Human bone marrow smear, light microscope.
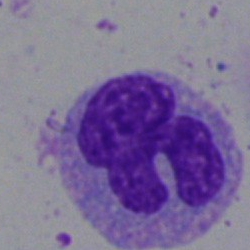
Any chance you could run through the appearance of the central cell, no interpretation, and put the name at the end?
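Outline roughly round; margin ragged and frayed on the left side. Wide rim of pale lilac cytoplasm around the nucleus. Pale gap of cytoplasm between the lower nuclear lobes. Granules fine and faint, not large or coarse. Named cell: monocyte.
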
